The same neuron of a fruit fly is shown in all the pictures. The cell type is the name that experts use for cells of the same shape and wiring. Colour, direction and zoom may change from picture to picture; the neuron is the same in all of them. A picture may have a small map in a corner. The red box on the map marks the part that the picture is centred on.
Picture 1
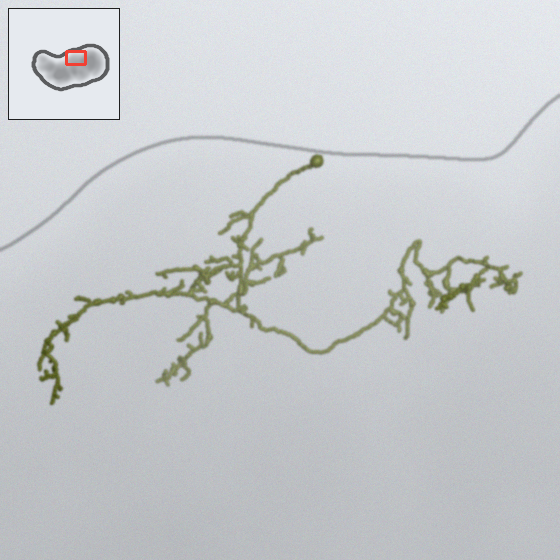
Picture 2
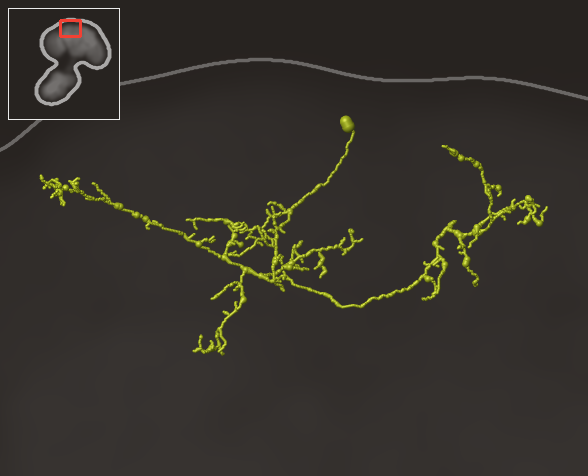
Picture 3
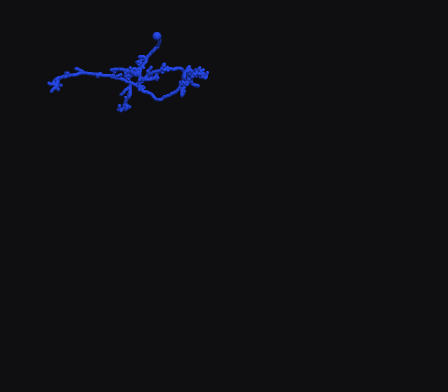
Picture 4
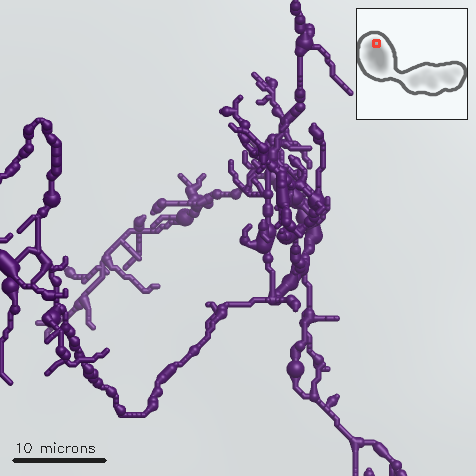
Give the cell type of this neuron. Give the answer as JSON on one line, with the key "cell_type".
{"cell_type": "CB3768"}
